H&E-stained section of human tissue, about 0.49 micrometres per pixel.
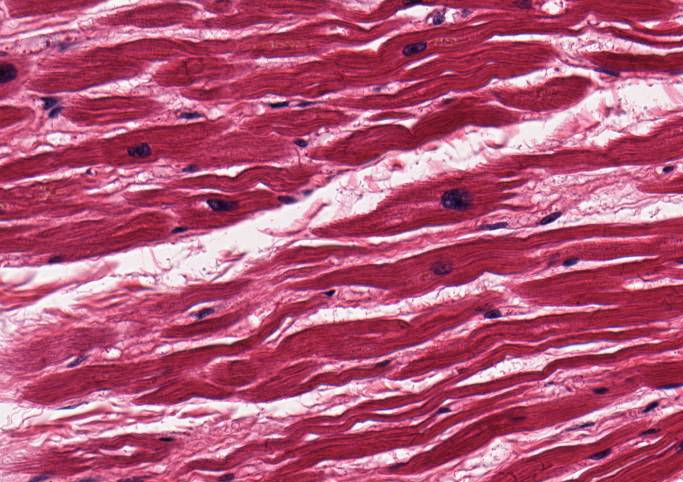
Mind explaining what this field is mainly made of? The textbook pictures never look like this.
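The tissue is myocardium. Layout first: parallel muscle fibres fill the whole field, running from lower left to upper right. Next, the fibres branch and join neighbouring fibres. Then, each nucleus sits in the centre of its fibre. Last, the nuclei are oval.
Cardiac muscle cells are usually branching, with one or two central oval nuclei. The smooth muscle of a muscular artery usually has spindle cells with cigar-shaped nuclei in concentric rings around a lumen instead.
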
